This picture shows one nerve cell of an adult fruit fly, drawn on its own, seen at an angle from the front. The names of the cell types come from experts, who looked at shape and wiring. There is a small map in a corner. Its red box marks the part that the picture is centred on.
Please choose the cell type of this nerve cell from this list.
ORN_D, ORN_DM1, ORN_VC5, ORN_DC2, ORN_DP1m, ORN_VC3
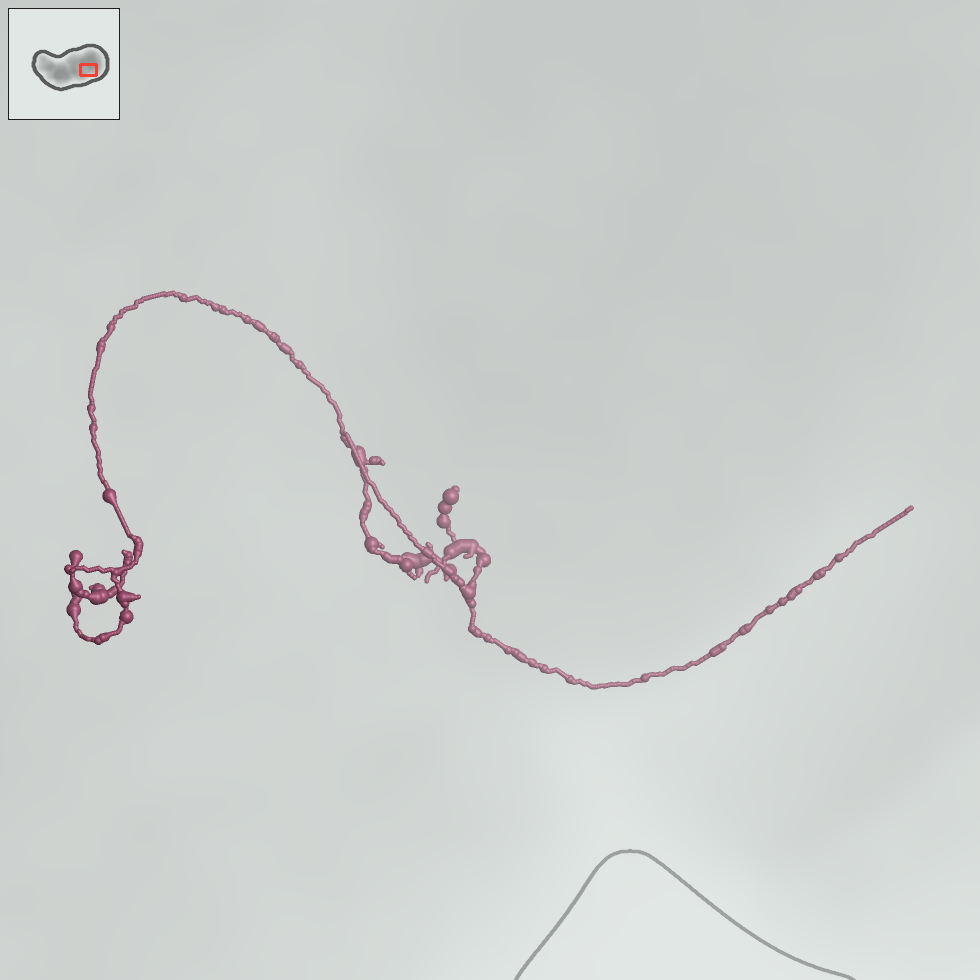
ORN_VC5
